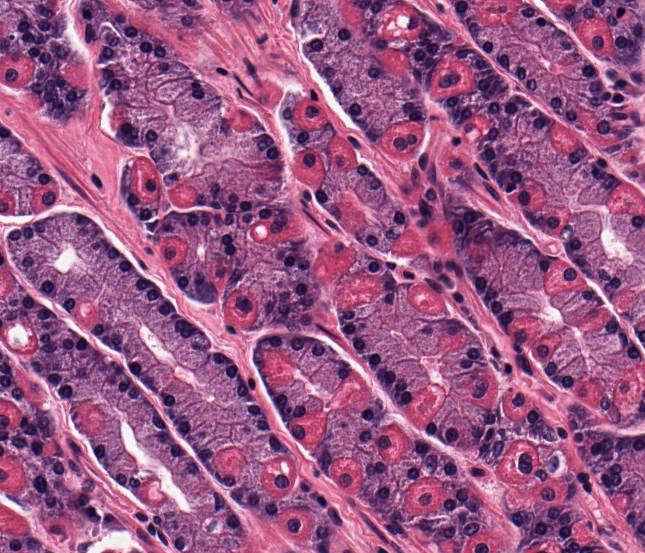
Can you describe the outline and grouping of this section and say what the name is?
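Adjacent glands separated by only thin strands of pink stroma with flattened nuclei. Gland lining mostly chief cells: purple, finely granular cytoplasm; small dark nuclei toward outer gland edge. Parietal cells at outer gland edge, bulging outward against surrounding stroma. Broader band of pink fibrous tissue running diagonally through upper left. Tissue: stomach.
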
